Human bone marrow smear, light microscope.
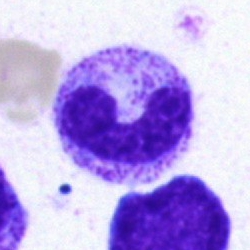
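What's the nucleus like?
Kidney-shaped, with a deep notch facing the top, and it lies mostly in the lower half of the cell.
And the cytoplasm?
Pale lilac, with fine pink-purple granules scattered throughout.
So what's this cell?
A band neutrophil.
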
